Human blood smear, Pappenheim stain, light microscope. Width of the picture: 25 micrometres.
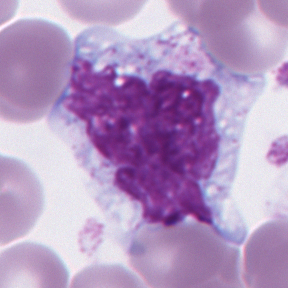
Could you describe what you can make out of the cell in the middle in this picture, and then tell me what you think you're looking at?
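Look first at the nucleus: it is irregular, with folds and indentations, and its dark purple chromatin is lumpy rather than evenly smooth. Around it, the cytoplasm is pale greyish-blue, with fine pinkish-purple granules scattered through it. The cell is a monocyte.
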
